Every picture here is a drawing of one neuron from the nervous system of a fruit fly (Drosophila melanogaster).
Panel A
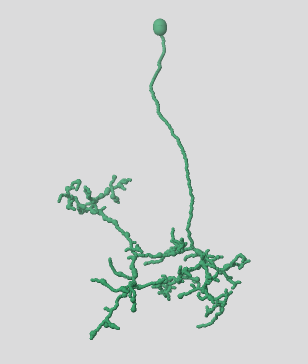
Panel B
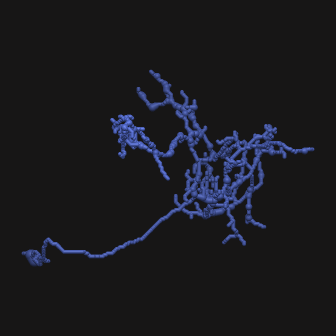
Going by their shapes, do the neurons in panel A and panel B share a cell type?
yes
